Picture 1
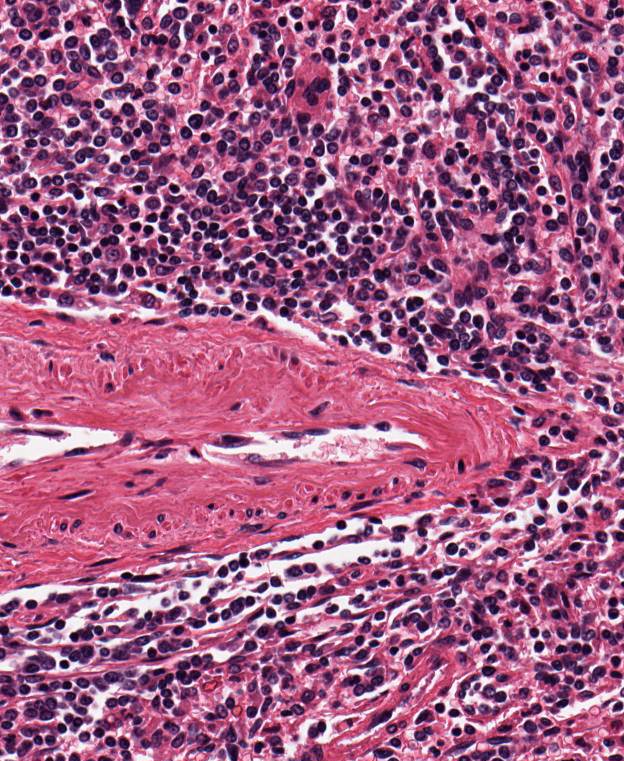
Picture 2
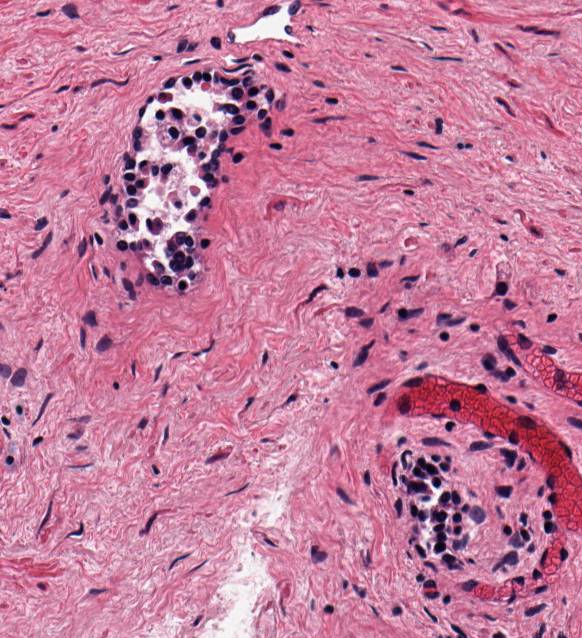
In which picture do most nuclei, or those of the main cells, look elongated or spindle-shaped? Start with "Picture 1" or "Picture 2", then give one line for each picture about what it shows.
Picture 2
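What picture 1 shows: Most cells are lymphocytes with small, round, dark nuclei and scant cytoplasm.
What picture 2 shows: The scattered stromal nuclei are mostly elongated and spindle-shaped.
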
